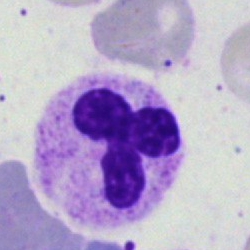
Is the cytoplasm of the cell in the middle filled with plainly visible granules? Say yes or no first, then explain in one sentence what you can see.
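Yes. Fine purple-pink granules are scattered throughout the cytoplasm.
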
